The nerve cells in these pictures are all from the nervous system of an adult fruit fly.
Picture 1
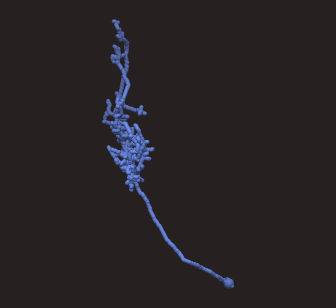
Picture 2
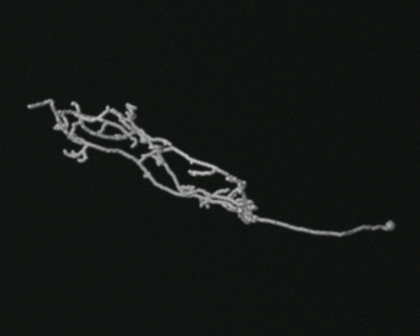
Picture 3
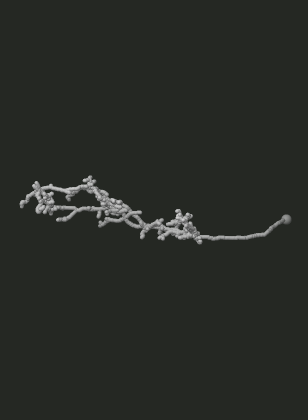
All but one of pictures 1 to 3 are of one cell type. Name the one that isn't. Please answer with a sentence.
The nerve cell in picture 1 is of another cell type than the rest.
